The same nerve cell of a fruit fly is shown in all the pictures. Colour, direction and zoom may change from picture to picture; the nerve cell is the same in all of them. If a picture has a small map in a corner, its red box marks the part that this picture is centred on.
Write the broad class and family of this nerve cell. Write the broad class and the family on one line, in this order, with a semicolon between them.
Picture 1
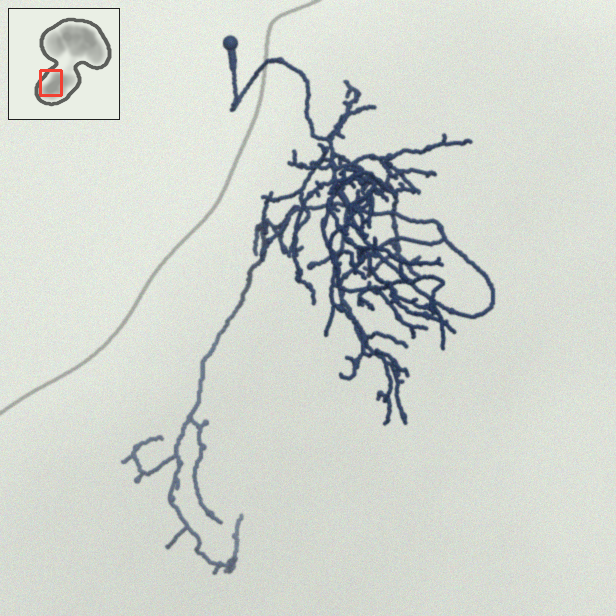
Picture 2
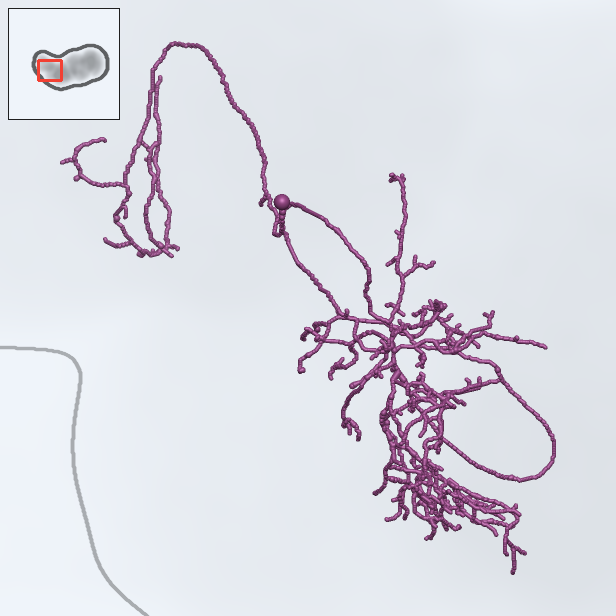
nerve-cord intrinsic neuron; hemilineage 17A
